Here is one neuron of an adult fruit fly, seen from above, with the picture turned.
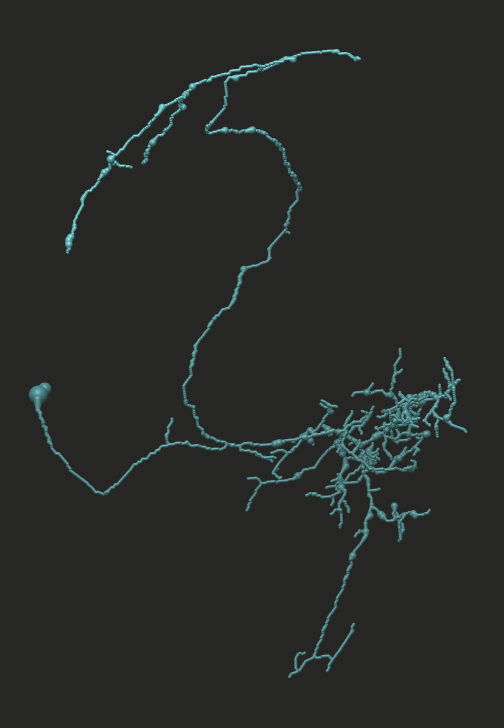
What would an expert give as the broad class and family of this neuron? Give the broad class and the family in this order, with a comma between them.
central-brain intrinsic neuron, hemilineage LB23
